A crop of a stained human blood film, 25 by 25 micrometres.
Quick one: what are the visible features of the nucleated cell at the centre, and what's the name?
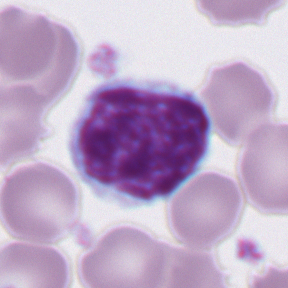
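Look first at the thin rim of cytoplasm: it is pale blue. Now move to the chromatin, which is dense and coarsely clumped, and notice that no nucleoli can be seen in the nucleus. Nor are there any vacuoles anywhere in the cell. What you have at the centre is a typical lymphocyte.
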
